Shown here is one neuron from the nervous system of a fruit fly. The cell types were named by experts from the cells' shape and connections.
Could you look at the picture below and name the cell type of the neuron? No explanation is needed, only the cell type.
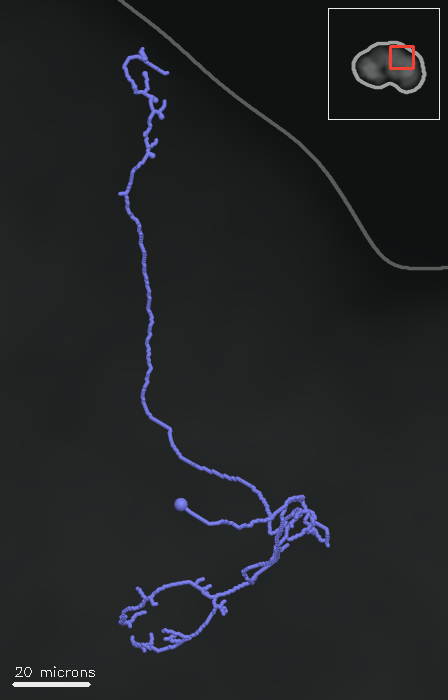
FS4A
